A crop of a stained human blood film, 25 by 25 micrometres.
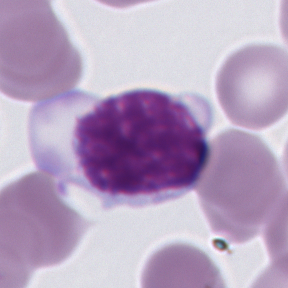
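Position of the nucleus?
Toward the right side of the cell.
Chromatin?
Dark purple, coarsely clumped.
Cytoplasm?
Very pale, almost colourless with a faint blue tinge; widest on the left, only a thin rim on the right.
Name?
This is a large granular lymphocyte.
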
